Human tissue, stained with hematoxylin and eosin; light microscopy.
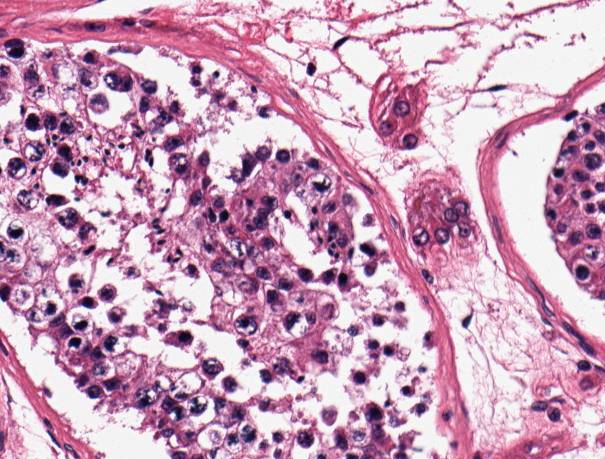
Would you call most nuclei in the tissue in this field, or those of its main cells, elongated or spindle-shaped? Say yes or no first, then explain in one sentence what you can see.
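No. The large tubule is crowded with cells having round, dark purple nuclei scattered among many clear, vacuolated spaces.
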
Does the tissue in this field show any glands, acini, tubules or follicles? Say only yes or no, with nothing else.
Yes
